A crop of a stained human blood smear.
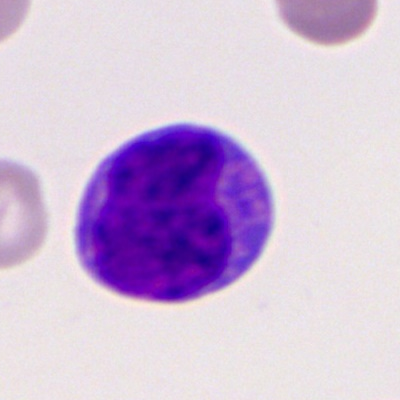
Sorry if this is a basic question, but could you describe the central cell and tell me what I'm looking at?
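Look at the right side of the nucleus and you'll see a notch. The chromatin's clumped, with darker patches scattered all through it. No coarse dark granules in the cytoplasm, and no vacuoles there either. So, a myeloblast.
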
